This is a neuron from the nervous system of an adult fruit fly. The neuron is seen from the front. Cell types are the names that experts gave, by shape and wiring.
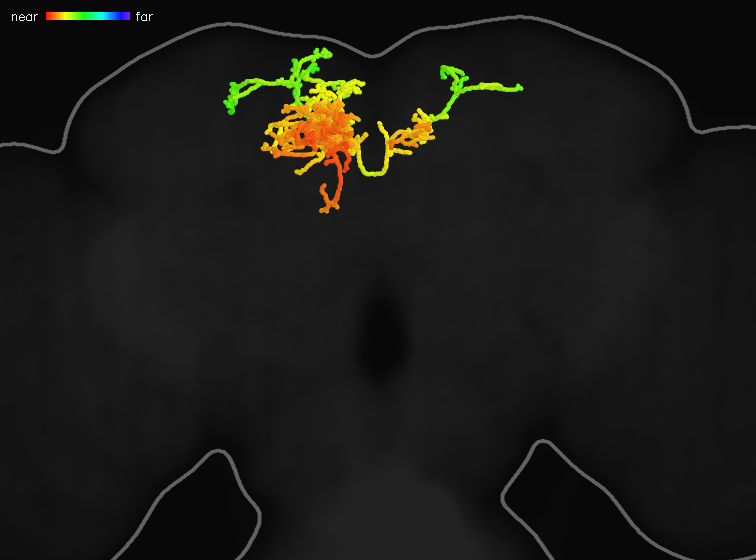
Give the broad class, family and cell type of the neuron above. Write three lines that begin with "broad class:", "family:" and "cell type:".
broad class: central-brain intrinsic neuron
family: hemilineage SMPad3
cell type: SMP116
